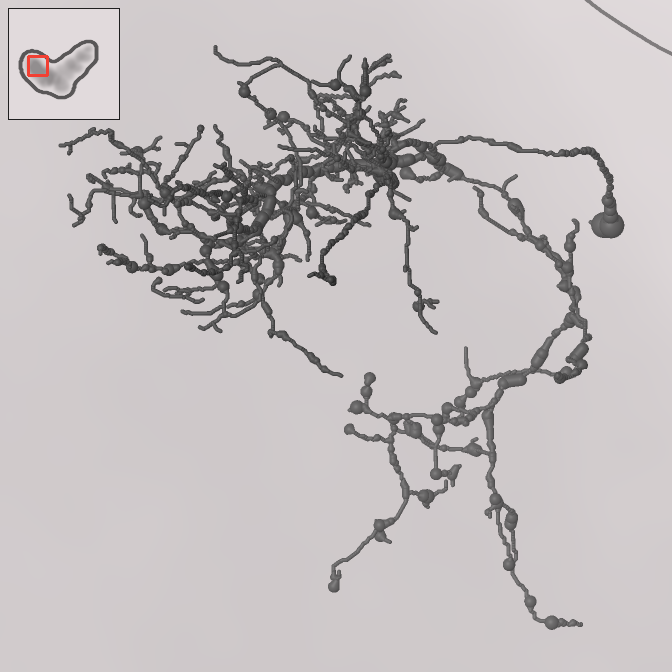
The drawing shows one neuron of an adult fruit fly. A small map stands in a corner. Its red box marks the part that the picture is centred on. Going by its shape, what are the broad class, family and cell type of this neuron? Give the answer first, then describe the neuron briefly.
It is a central-brain intrinsic neuron. The family is hemilineage SLPpm3. The cell type is SLP421. In this view it is about as wide as it is tall.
